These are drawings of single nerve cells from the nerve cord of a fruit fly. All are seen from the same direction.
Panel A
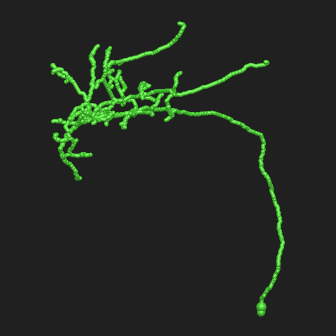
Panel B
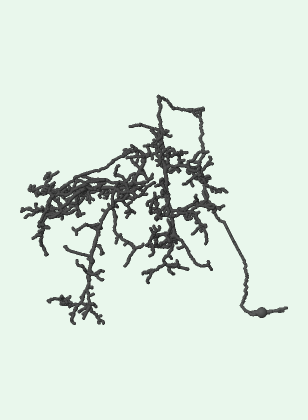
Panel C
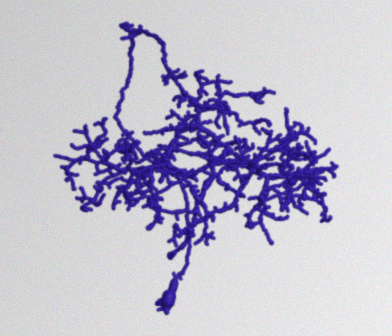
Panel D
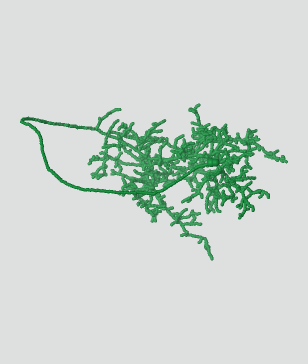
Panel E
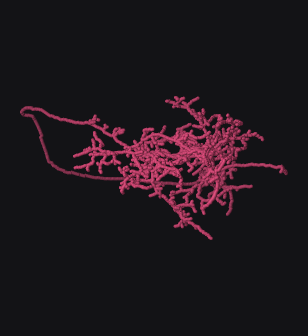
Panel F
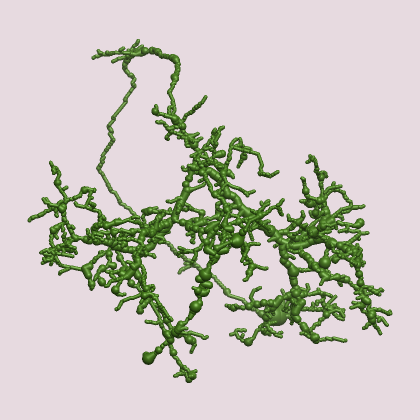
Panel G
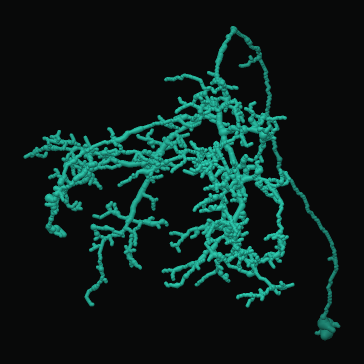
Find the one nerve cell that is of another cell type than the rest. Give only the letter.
A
